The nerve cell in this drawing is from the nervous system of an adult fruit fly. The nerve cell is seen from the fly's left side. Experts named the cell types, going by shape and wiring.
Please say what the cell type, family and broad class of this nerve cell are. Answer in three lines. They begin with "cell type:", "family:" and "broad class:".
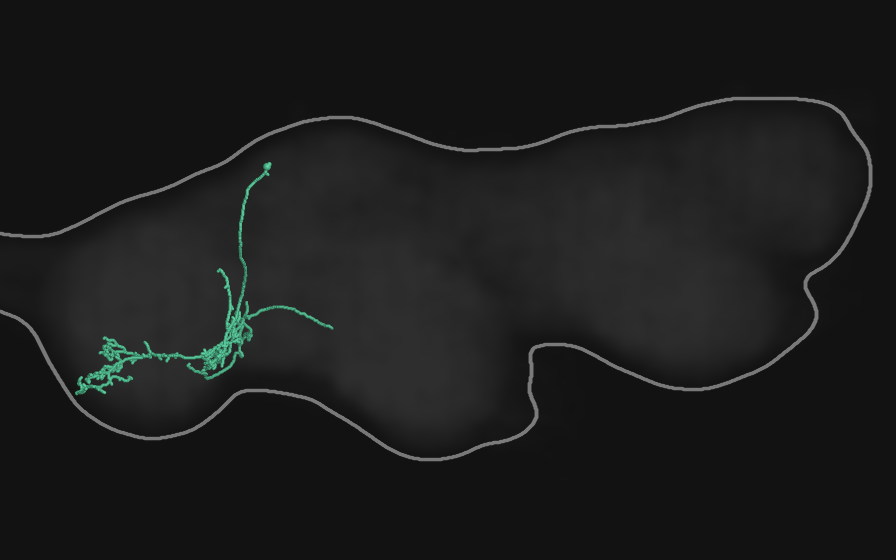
cell type: IN23B060
family: hemilineage 23B
broad class: nerve-cord intrinsic neuron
